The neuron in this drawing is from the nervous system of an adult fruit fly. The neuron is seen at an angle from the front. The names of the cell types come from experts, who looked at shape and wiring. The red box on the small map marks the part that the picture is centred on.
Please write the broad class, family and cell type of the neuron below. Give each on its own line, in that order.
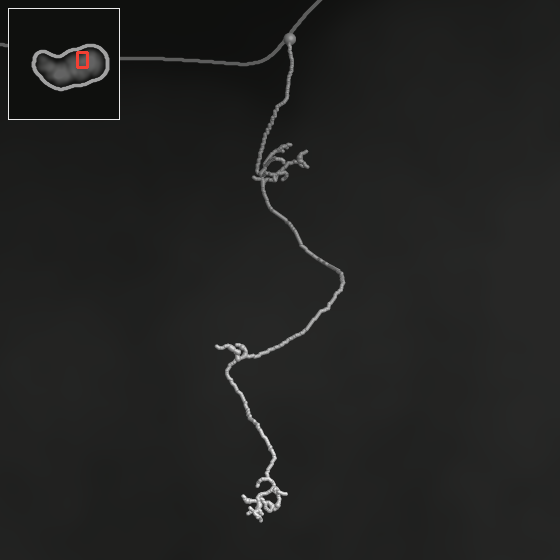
central-brain intrinsic neuron
class CX
PFNp_a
